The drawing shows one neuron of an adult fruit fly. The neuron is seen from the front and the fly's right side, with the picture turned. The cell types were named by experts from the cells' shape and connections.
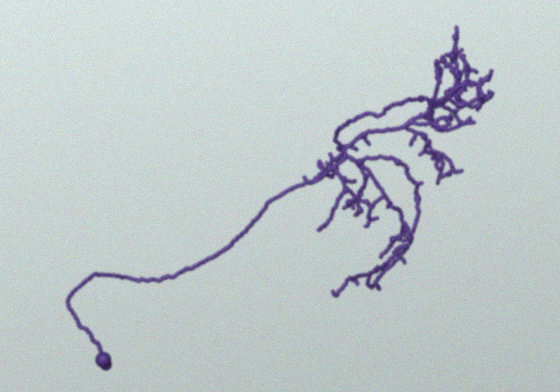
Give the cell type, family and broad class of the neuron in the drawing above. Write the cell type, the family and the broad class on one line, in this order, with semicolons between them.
CB4122; hemilineage SLPal3_and_SLPal4_dorsal; central-brain intrinsic neuron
